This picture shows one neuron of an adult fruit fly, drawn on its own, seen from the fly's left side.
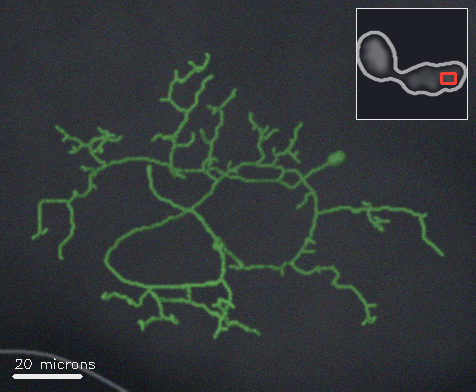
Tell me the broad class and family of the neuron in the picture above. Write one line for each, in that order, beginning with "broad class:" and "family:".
broad class: nerve-cord intrinsic neuron
family: hemilineage 09A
